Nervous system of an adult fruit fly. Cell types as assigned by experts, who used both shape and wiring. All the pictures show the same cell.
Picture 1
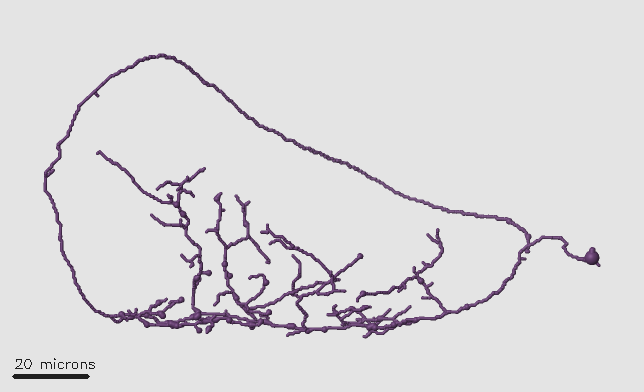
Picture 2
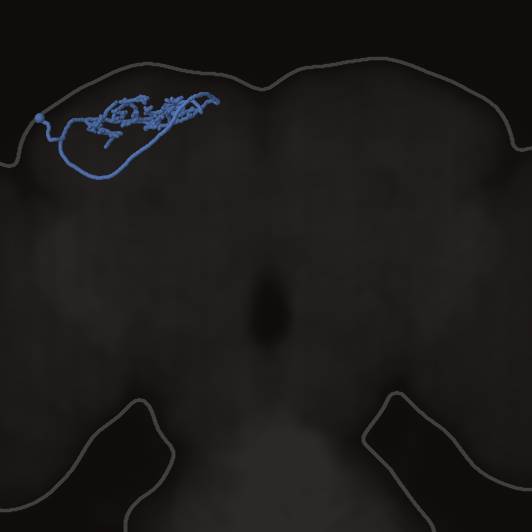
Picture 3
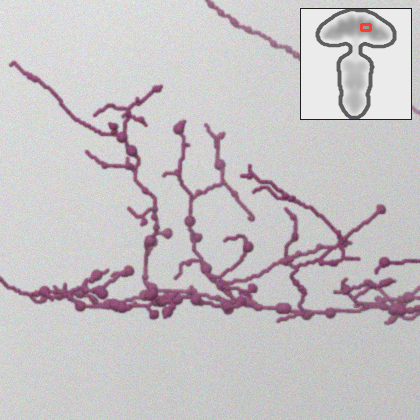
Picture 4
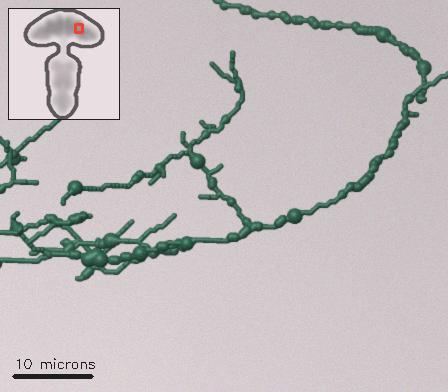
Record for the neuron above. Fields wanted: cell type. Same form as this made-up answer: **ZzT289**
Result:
**LHAD1b5**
